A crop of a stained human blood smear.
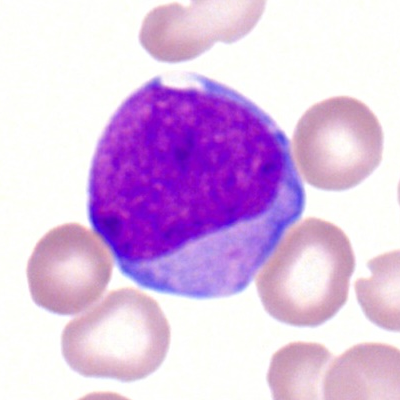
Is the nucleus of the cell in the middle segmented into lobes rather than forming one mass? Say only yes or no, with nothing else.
No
